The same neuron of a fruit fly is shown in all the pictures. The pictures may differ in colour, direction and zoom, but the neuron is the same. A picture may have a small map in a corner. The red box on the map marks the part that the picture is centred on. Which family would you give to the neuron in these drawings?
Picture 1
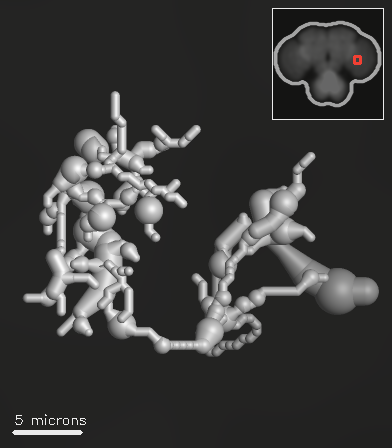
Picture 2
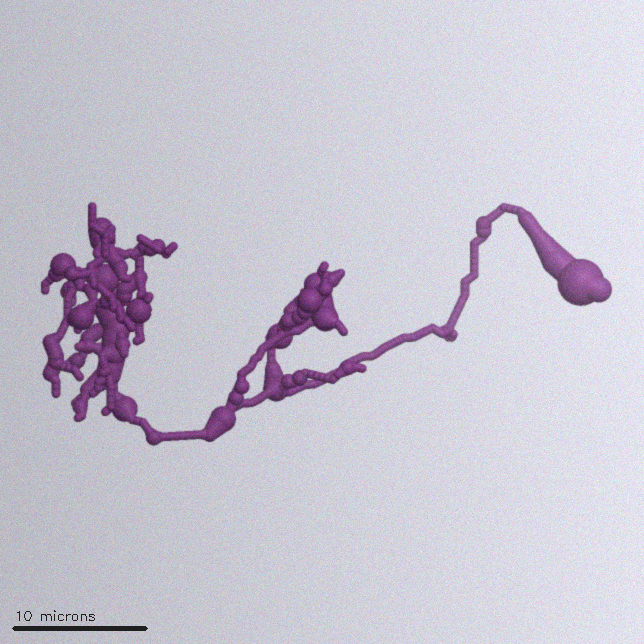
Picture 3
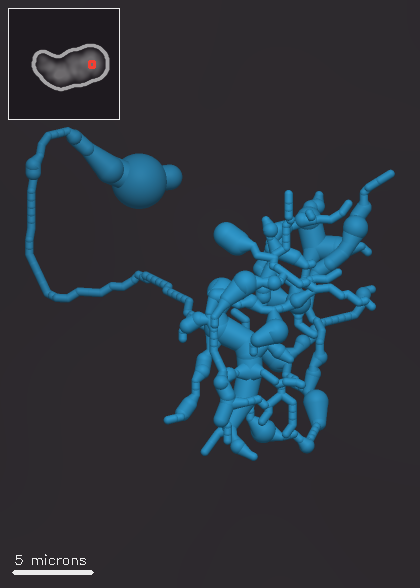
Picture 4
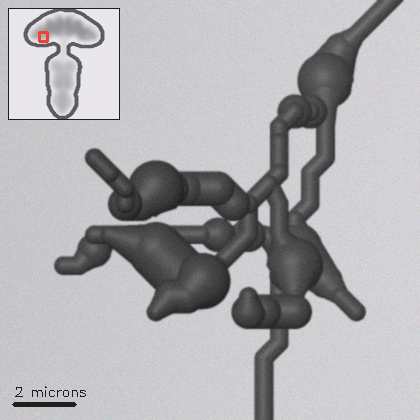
T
